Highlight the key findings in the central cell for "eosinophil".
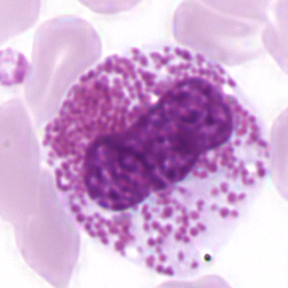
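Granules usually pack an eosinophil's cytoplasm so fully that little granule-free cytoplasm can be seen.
In keeping with that, numerous coarse round granules fill the cytoplasm of this eosinophil, and they are pinkish-red. Against it, pale cytoplasm does show between the granules, most clearly at the lower right. The nucleus lies diagonally, running from lower left to upper right.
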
